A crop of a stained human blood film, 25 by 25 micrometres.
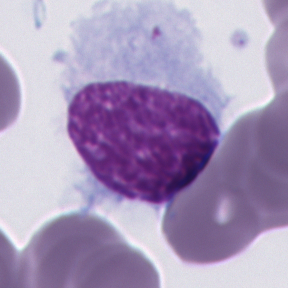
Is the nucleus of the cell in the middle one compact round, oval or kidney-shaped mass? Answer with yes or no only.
Yes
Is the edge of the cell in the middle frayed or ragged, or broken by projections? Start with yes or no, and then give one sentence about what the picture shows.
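Yes. The edge of the cytoplasm is ragged with fine hair-like projections.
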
